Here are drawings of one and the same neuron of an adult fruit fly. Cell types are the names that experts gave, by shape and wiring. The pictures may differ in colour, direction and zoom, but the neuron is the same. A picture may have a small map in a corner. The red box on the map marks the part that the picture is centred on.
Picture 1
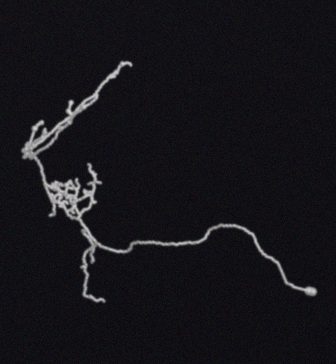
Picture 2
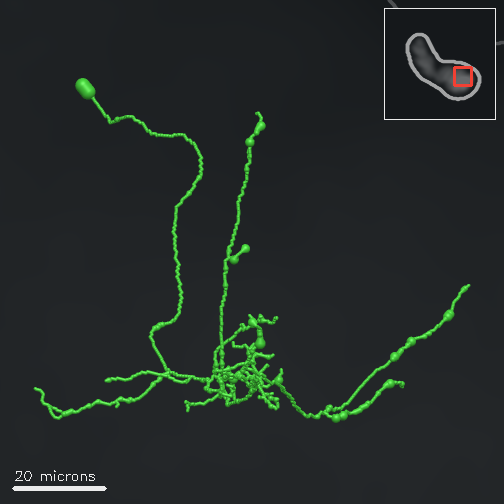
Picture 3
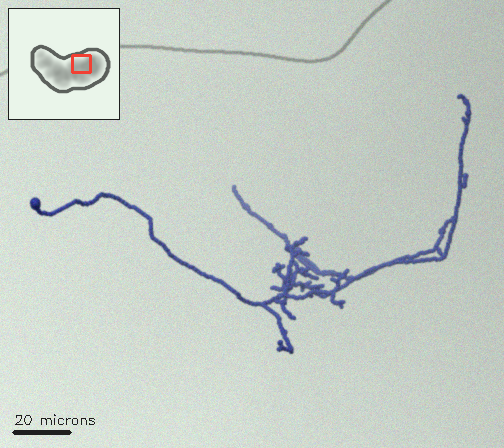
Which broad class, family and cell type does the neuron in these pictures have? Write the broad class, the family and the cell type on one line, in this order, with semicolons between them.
central-brain intrinsic neuron; class CX; FS3_b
